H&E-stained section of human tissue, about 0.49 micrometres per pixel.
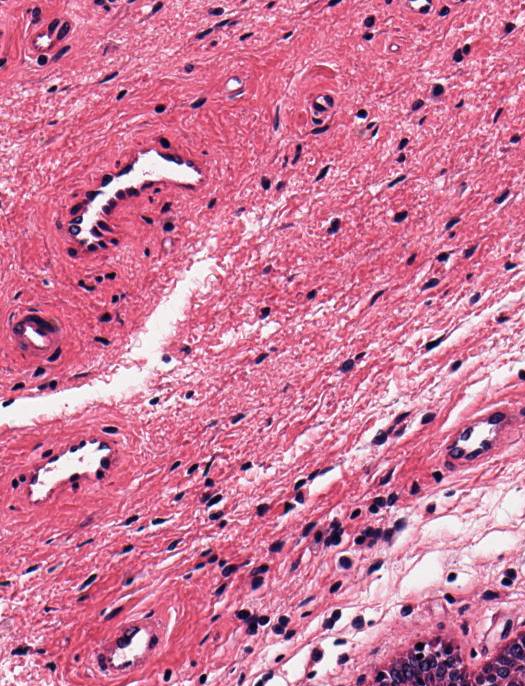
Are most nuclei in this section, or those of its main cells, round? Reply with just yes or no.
No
